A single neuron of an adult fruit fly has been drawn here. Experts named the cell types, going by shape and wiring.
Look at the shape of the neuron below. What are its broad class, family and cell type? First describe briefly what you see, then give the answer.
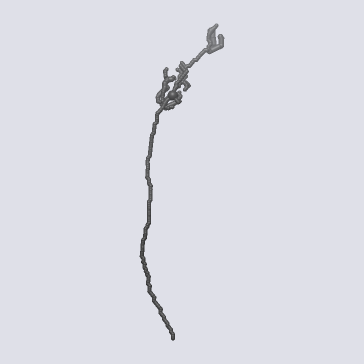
In this view it is more than twice as tall as it is wide. Its broad class is optic-lobe intrinsic neuron. The family is L. The cell type is L5.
